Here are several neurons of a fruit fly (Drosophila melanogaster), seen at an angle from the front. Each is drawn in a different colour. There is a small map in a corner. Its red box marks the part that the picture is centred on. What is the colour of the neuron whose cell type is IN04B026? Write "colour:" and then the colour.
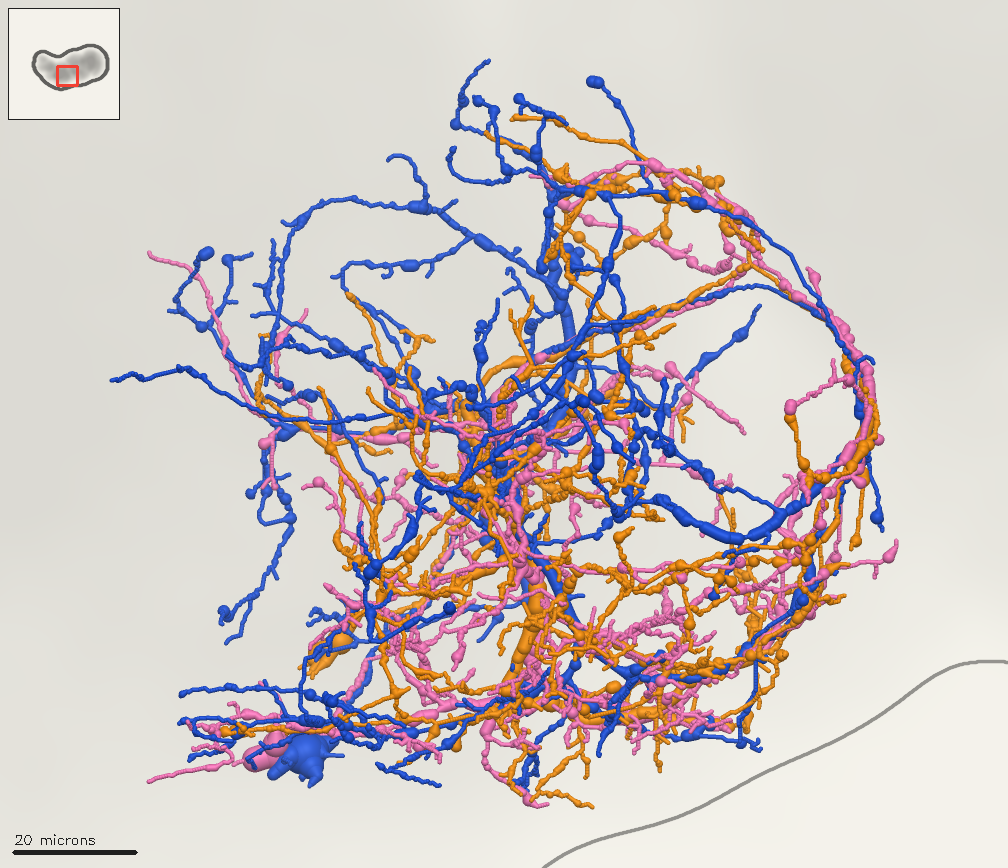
colour: blue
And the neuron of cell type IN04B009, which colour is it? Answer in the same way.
colour: orange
